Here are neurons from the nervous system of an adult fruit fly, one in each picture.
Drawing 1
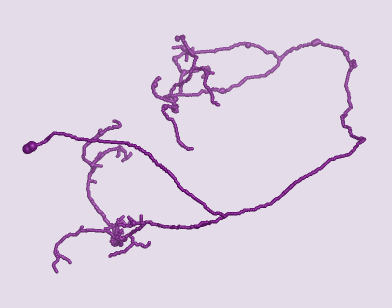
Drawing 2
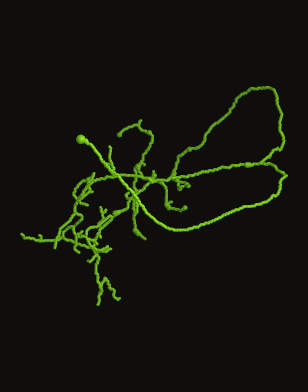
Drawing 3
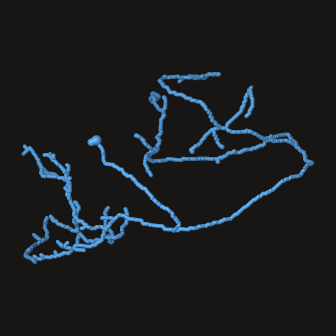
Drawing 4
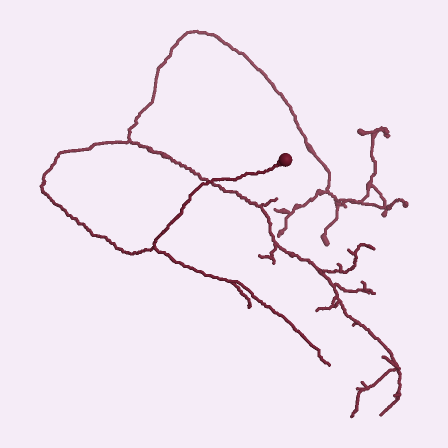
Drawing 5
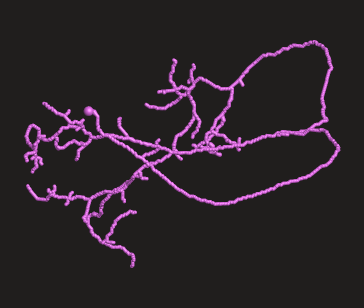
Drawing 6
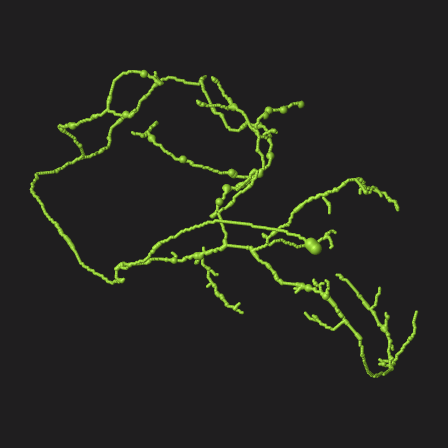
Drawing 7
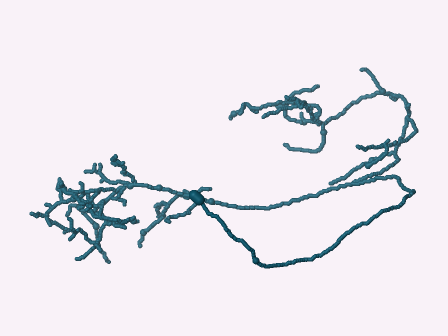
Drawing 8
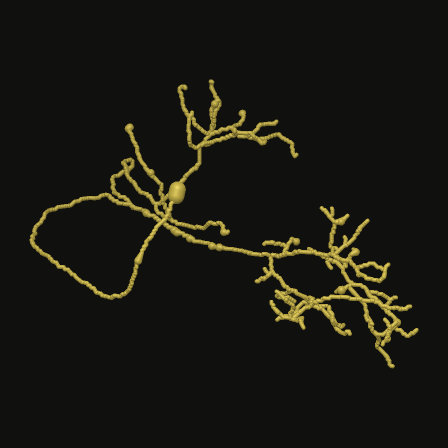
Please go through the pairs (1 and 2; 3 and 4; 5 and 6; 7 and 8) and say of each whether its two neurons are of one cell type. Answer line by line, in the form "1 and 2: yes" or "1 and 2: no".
1 and 2: no
3 and 4: no
5 and 6: no
7 and 8: yes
